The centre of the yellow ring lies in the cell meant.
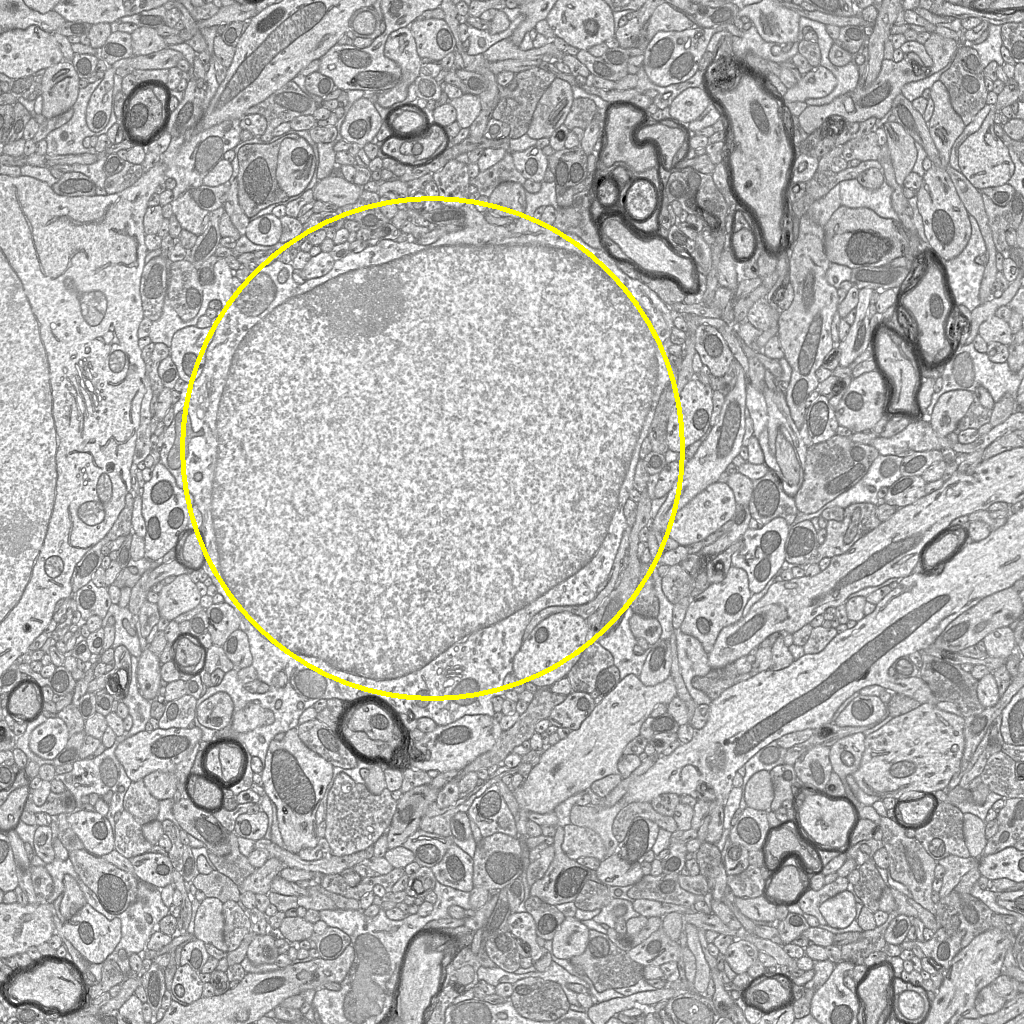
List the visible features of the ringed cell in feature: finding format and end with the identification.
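Nucleus: large and rounded, a bit flattened lower right, whole outline in this plane
Envelope: smooth, no deep folds
Chromatin: fine, granular, fairly even through a pale nucleus
Cytoplasm: small stack of short parallel membranes just below the nucleus
Cell: astrocyte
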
